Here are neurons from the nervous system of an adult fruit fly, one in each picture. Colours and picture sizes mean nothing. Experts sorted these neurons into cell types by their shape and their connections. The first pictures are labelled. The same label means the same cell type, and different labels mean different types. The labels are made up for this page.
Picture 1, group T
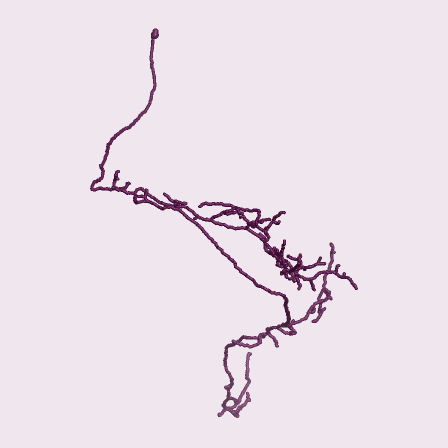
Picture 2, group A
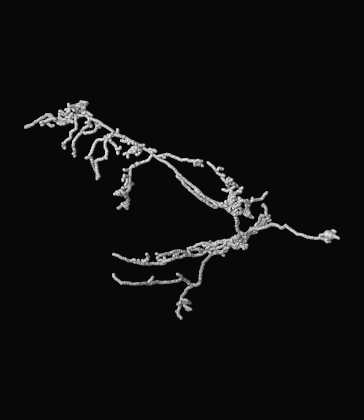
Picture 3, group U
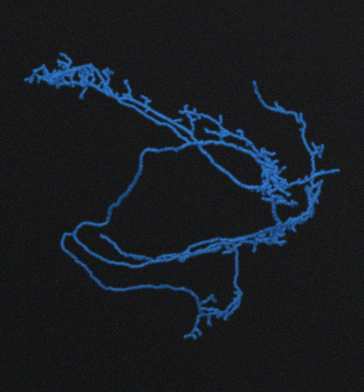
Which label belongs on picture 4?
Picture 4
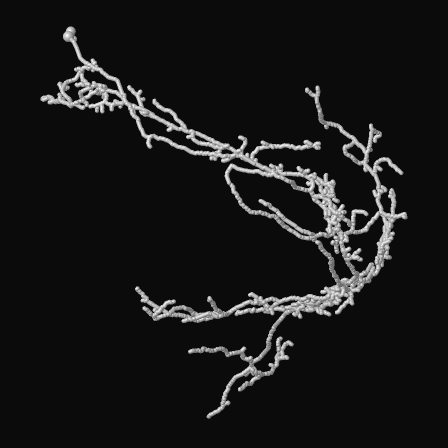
group U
